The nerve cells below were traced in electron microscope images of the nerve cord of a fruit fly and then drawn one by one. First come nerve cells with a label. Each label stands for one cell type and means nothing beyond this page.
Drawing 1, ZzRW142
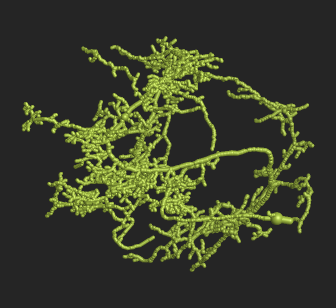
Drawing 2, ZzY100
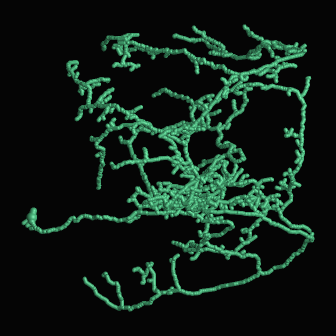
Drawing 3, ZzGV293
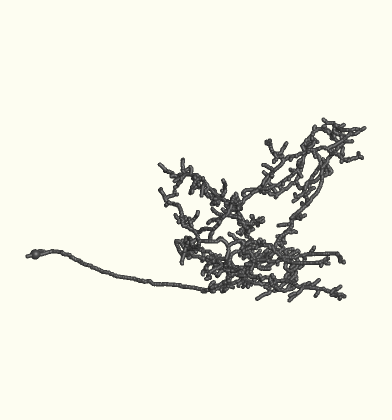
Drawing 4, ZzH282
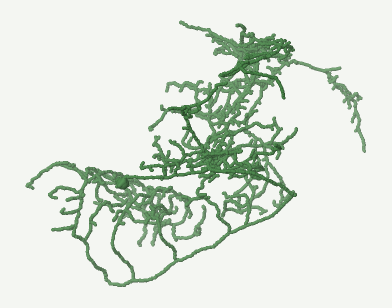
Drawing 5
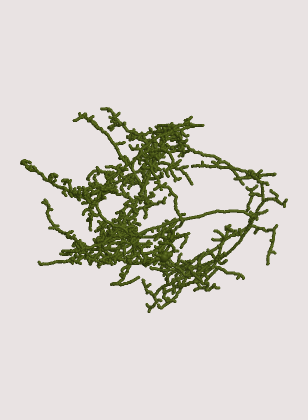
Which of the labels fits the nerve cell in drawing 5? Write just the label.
ZzRW142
